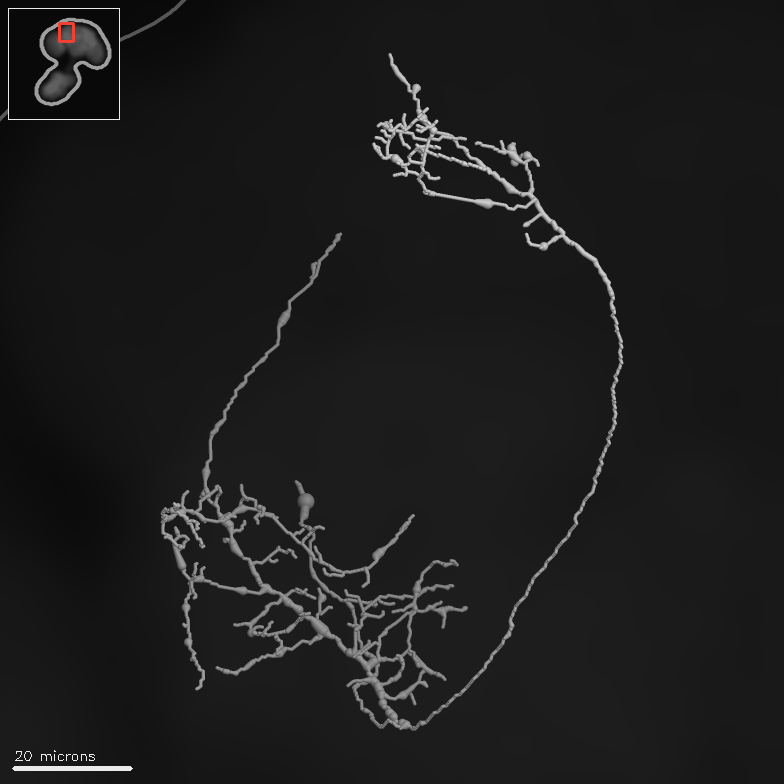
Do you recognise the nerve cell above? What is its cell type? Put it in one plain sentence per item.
The cell type is AOTU056.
